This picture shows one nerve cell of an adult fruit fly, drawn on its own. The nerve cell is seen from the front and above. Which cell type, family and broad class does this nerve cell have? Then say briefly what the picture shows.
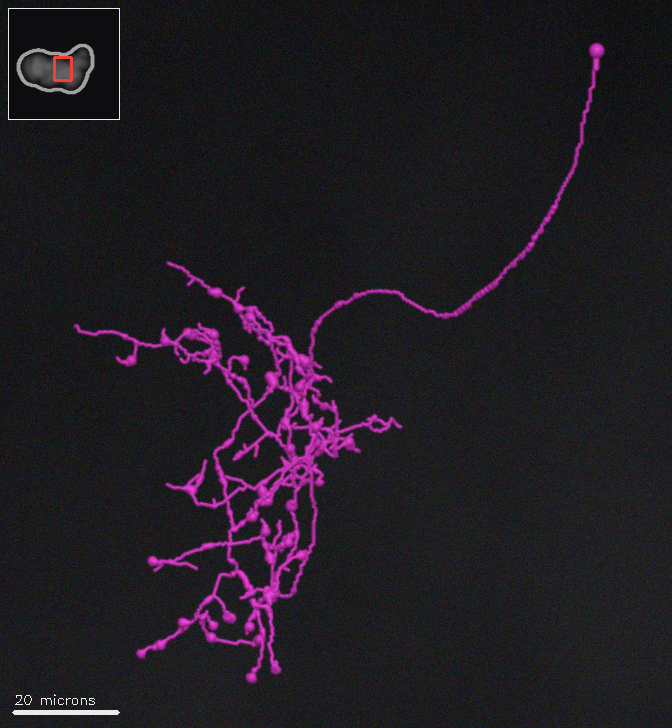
It is of cell type PLP100. The family is hemilineage LHl4_posterior. Its broad class is central-brain intrinsic neuron. The cell body can be seen at the upper right of the picture. From top to bottom in the picture it spans about 120 microns. The picture shows dozens of branch ends.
